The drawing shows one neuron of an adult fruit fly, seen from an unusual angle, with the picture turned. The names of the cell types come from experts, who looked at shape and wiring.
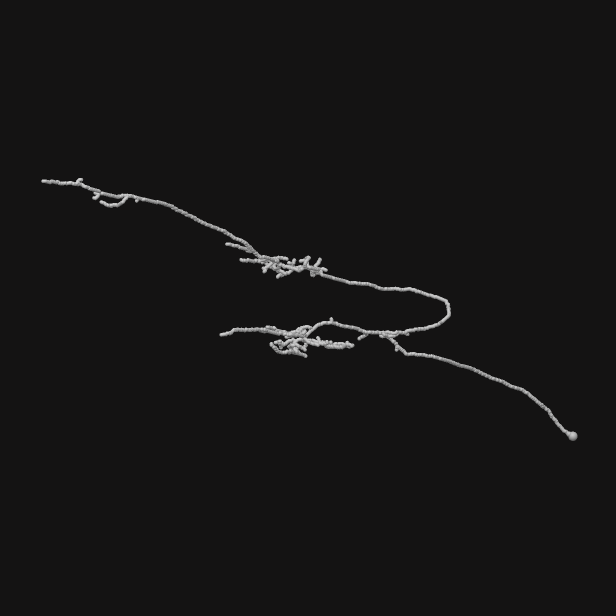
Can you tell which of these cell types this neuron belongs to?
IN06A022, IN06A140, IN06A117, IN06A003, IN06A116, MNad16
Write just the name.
IN06A140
